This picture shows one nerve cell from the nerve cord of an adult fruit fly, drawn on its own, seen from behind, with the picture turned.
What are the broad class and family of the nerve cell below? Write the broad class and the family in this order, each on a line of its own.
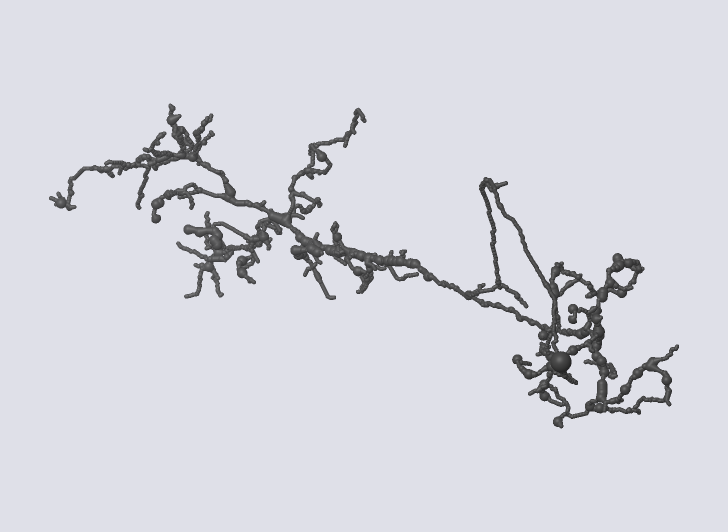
nerve-cord intrinsic neuron
hemilineage 21A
